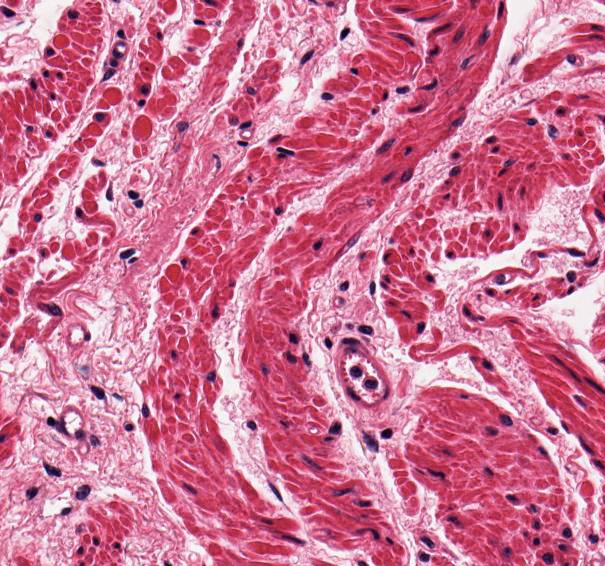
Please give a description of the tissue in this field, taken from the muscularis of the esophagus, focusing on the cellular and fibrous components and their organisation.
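Muscle bundles separated by strands of pale loose connective tissue form the field. They are cut in different planes: rounded cross-sectional profiles at upper left, and long fibres running in curving diagonal bands through the centre. In lengthwise-cut fibres, nuclei are dark, elongated and central. Between bundles, scattered dark nuclei lie in loose, pale pink, wispy tissue.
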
